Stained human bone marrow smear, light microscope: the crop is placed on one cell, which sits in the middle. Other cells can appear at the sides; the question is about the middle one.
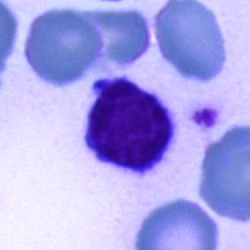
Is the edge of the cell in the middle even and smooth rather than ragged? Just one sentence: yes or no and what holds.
No, projections, blebs or tags, or a frayed edge, break the outline of this cell.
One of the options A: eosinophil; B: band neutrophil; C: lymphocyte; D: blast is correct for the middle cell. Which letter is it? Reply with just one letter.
C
